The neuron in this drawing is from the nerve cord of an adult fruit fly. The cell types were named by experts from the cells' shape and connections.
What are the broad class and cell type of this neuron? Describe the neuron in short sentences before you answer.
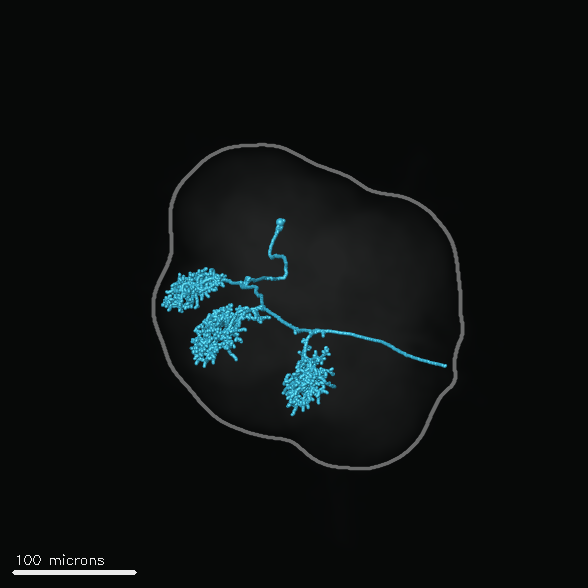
By the scale bar it is about 250 microns wide in this view. In this view it is wider than it is tall. It is an ascending neuron. Its cell type is ANXXX075.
